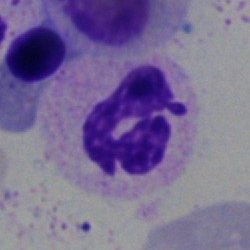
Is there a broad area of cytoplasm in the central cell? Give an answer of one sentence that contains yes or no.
Yes, what surrounds the nucleus is a broad expanse of cytoplasm.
